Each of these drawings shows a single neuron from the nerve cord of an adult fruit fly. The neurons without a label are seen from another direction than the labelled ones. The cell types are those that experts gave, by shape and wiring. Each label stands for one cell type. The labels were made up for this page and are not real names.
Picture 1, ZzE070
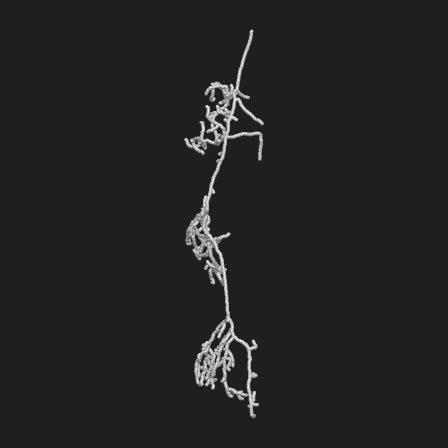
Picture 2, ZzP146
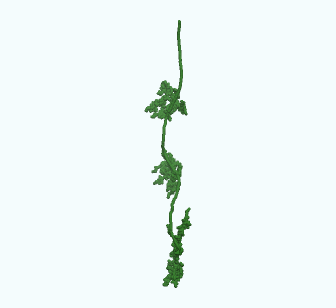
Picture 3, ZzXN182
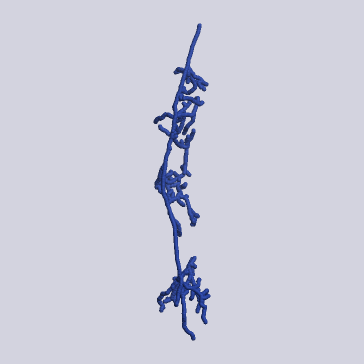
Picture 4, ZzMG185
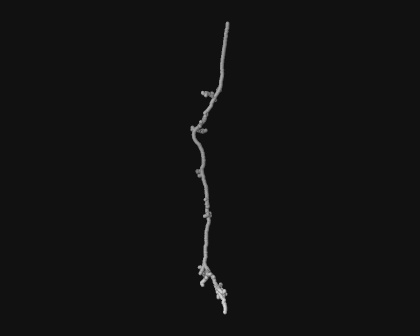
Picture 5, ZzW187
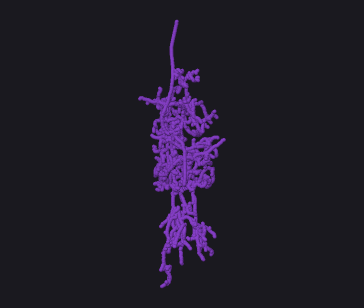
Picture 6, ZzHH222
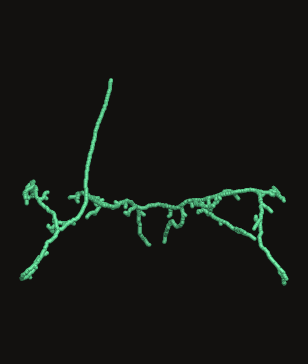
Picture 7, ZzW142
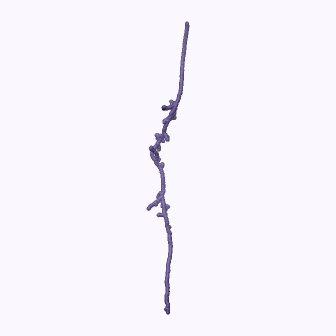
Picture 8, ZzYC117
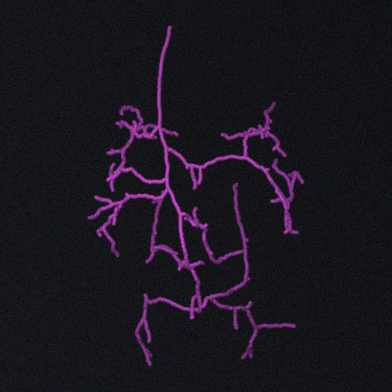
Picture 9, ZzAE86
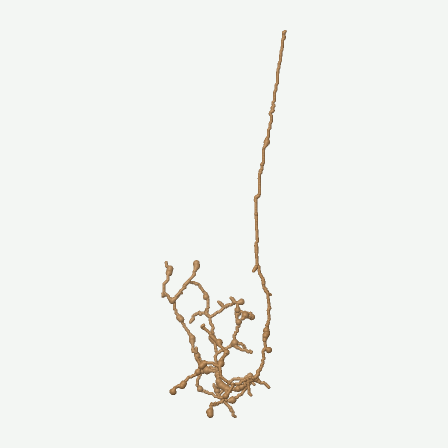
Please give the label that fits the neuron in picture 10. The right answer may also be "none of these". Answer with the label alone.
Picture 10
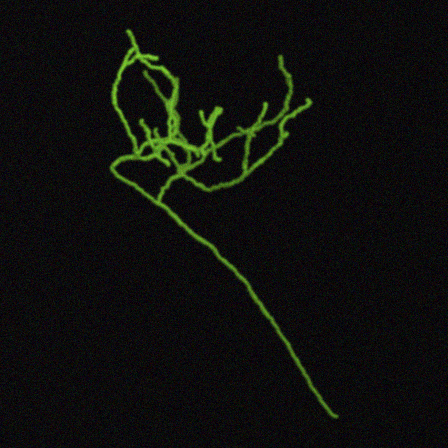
none of these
